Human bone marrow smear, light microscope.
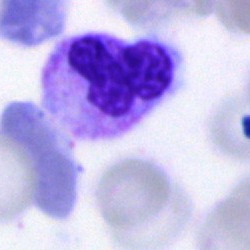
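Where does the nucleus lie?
Toward the upper right of the cell.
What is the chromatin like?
Dark purple and coarsely clumped.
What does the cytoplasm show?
A moderate amount, pale pinkish-lilac, with fine pinkish granules scattered through it.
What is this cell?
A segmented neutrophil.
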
